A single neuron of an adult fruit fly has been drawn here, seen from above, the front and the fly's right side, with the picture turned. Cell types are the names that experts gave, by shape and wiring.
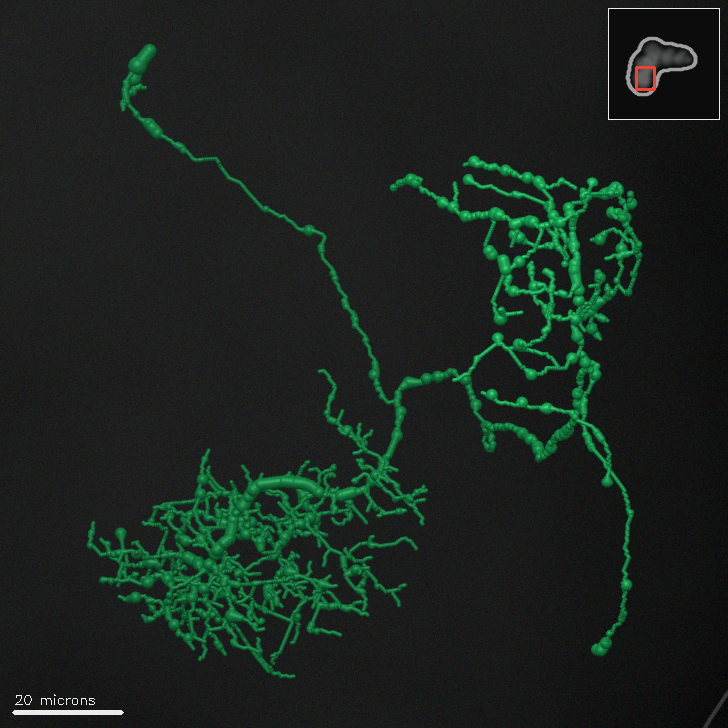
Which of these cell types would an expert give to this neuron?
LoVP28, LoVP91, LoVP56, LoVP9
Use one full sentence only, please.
This neuron is a member of the LoVP56 cell type.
